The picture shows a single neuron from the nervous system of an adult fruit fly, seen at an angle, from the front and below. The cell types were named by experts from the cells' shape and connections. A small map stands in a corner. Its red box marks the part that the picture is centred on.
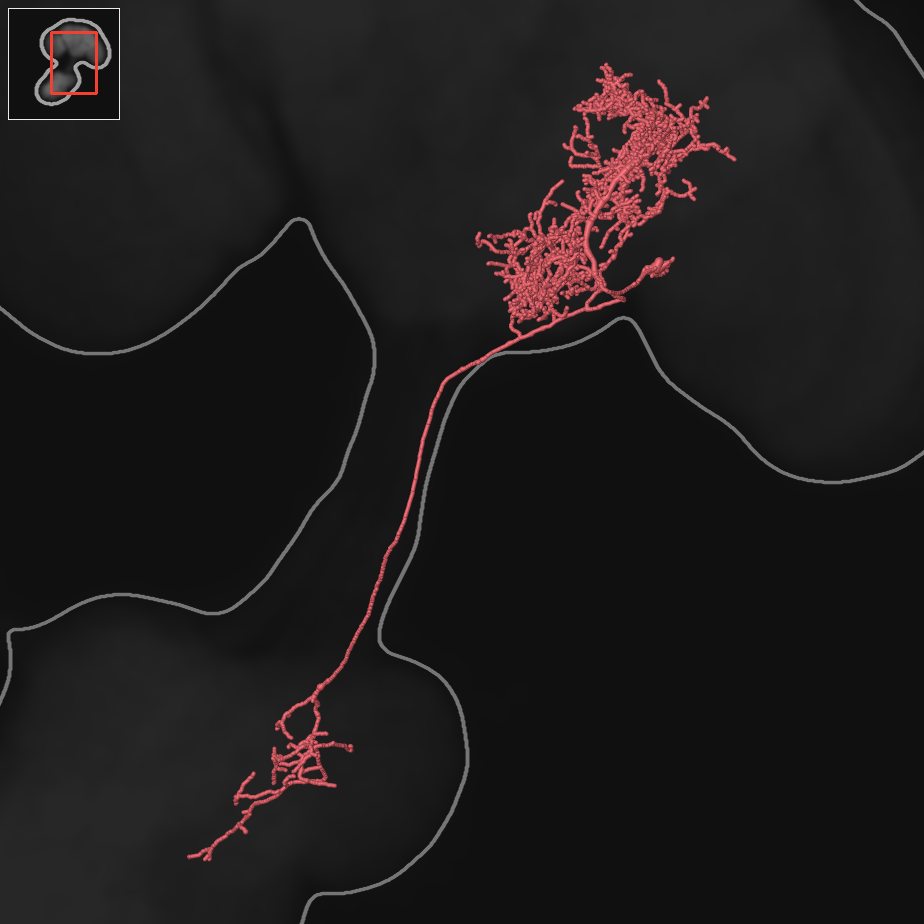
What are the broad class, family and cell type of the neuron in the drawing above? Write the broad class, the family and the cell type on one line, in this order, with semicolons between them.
descending neuron; DNge; DNge054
